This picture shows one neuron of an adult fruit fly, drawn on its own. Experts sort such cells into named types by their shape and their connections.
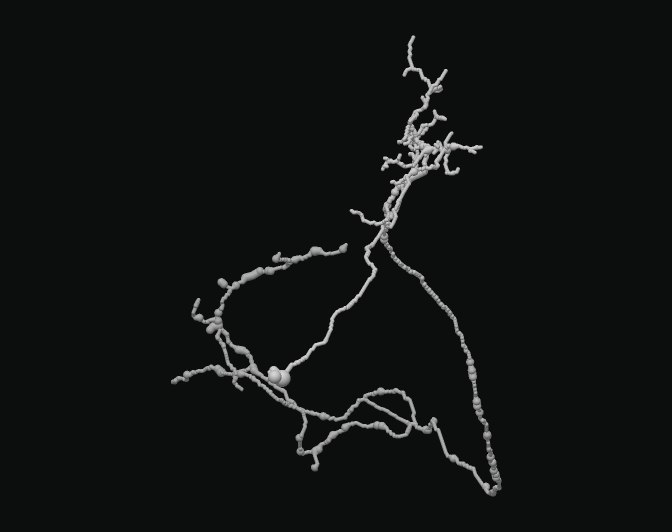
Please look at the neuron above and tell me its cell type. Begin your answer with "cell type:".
cell type: PRW009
